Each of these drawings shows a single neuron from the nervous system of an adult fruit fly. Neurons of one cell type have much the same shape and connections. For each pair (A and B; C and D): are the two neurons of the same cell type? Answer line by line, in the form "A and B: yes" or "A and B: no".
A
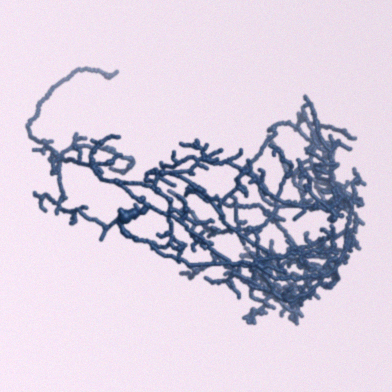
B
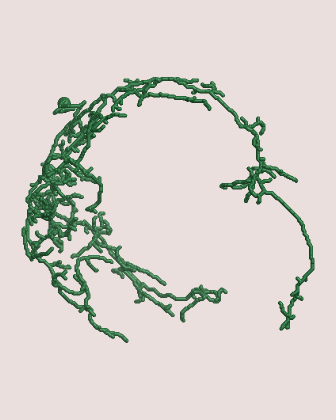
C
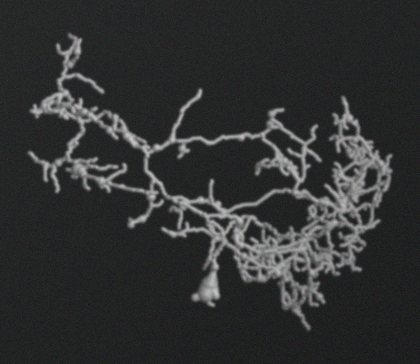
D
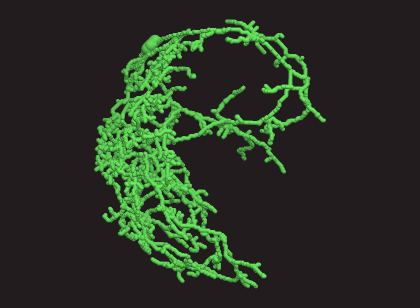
A and B: no
C and D: no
